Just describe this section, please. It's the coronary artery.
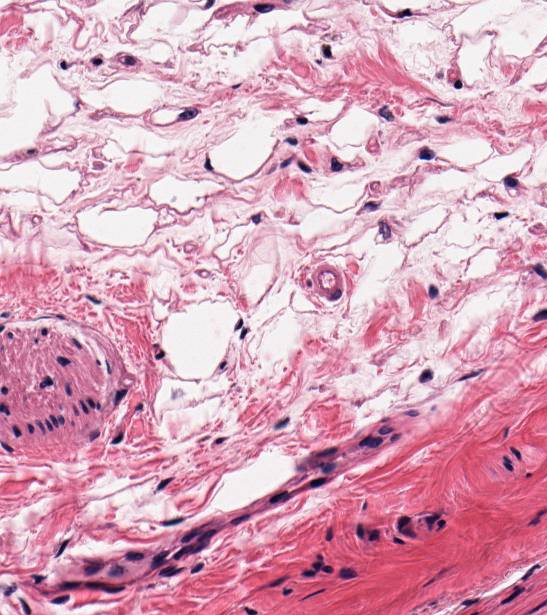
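The upper two-thirds is loose connective tissue: thin wisps of pink fibres with many empty spaces between, and sparse cells with small dark spindle or oval nuclei. In the dense band below, nuclei are elongated and run parallel to its fibres. Halfway down the left edge sits a small rounded fibre bundle with wavy elongated nuclei.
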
